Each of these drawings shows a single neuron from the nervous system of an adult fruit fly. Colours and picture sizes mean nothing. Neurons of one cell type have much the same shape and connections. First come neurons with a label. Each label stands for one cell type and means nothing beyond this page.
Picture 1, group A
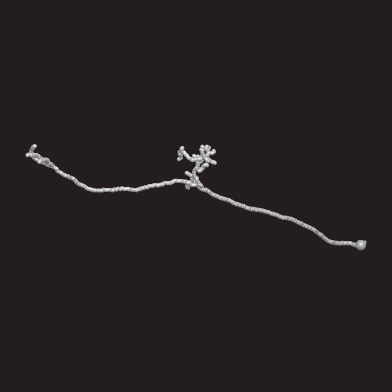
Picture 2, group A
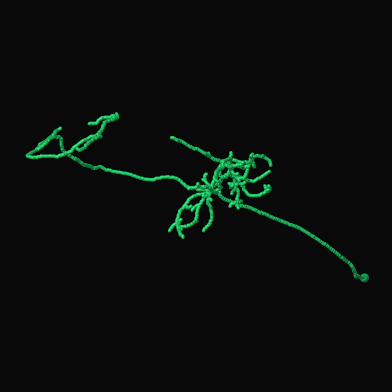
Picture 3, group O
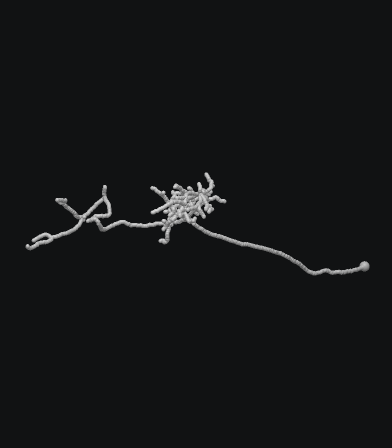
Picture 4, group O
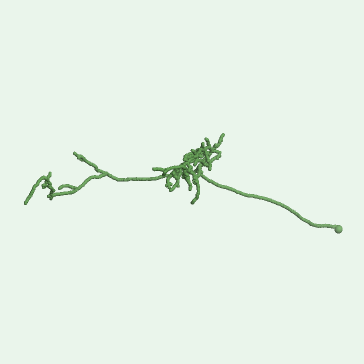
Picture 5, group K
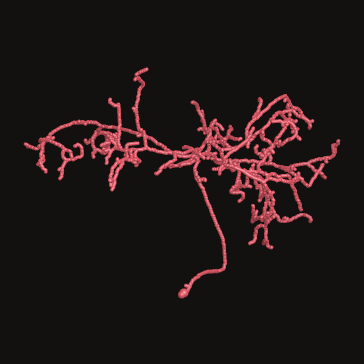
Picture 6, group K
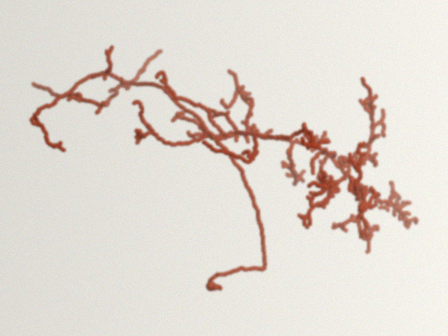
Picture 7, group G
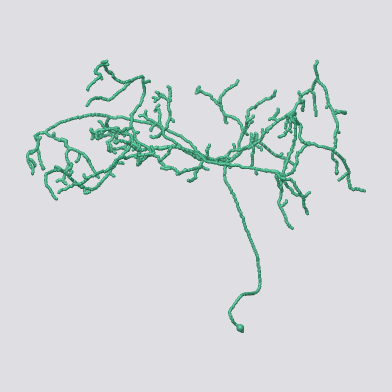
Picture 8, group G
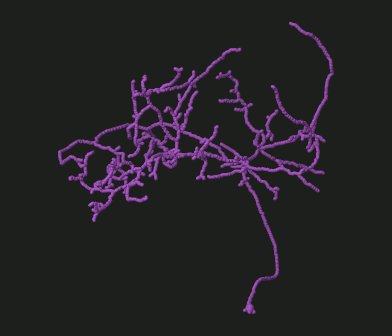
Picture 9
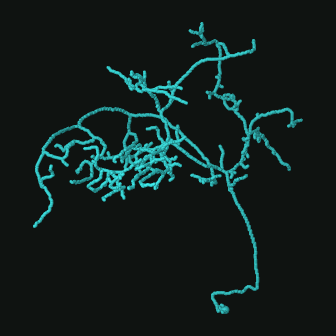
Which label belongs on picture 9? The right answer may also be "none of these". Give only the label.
group G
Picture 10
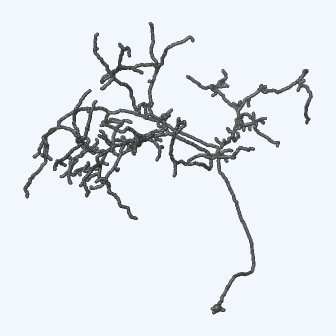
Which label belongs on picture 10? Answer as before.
group G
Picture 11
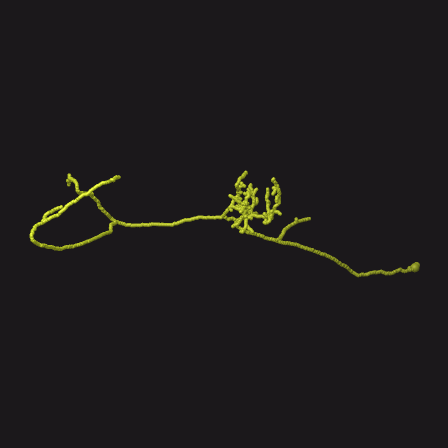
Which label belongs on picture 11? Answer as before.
group A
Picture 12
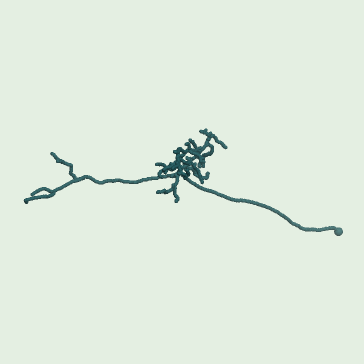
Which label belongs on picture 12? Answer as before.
group O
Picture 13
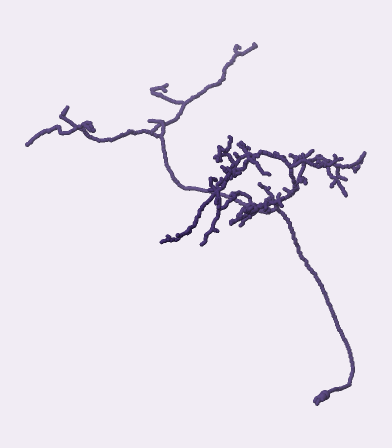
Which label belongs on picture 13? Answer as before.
none of these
